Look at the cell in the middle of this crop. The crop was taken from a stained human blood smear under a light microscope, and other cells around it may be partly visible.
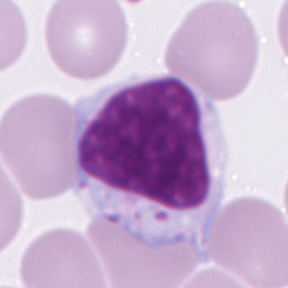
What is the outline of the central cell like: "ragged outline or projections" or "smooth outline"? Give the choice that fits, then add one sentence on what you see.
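Ragged outline or projections. The cell outline is irregular, with a small projection at the lower right.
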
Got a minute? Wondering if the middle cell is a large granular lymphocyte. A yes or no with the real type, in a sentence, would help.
Yes, placed in the middle of the crop is a large granular lymphocyte.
